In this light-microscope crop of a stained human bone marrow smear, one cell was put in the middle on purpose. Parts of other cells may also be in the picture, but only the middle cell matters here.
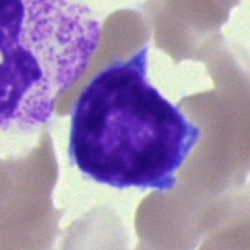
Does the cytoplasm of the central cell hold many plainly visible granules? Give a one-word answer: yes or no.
No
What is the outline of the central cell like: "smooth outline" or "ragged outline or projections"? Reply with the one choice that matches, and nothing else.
Ragged outline or projections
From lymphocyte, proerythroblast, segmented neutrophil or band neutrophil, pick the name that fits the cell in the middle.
lymphocyte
